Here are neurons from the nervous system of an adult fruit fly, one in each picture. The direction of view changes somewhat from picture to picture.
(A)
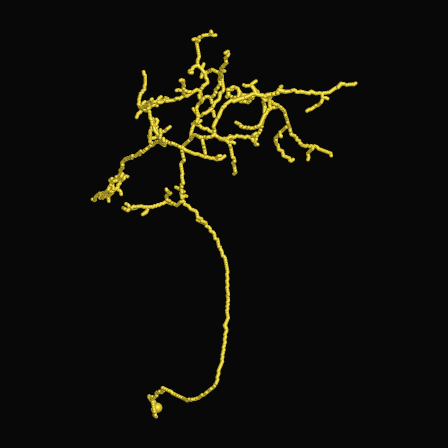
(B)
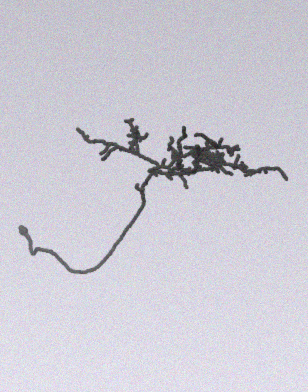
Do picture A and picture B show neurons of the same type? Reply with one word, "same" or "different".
same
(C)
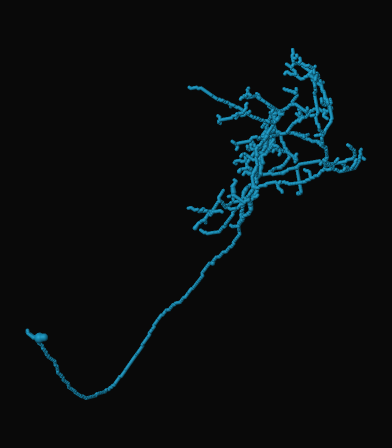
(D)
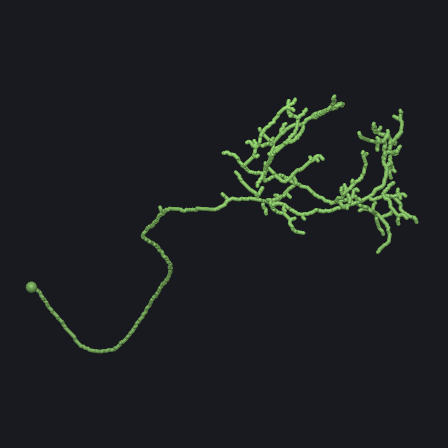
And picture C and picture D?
different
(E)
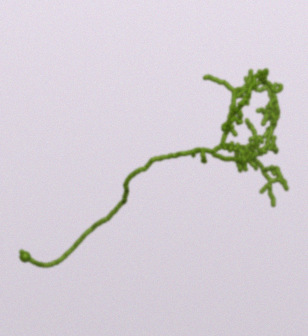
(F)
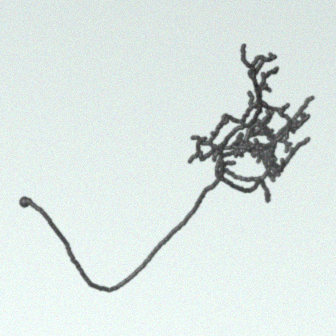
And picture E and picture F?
different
